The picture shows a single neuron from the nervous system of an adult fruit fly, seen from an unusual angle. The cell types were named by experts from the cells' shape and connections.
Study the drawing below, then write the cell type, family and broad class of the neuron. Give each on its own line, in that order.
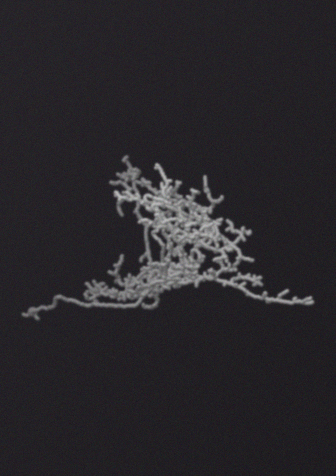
IN16B045
hemilineage 16B
nerve-cord intrinsic neuron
